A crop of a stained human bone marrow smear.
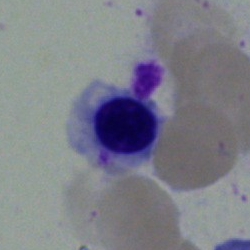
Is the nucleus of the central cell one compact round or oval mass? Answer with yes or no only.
Yes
